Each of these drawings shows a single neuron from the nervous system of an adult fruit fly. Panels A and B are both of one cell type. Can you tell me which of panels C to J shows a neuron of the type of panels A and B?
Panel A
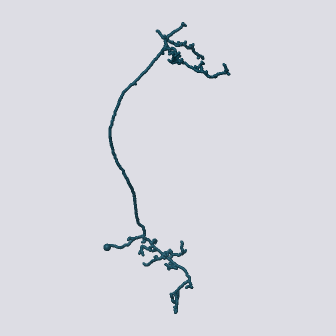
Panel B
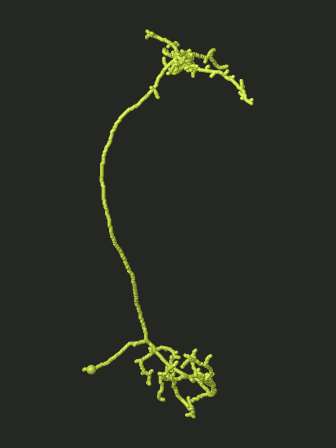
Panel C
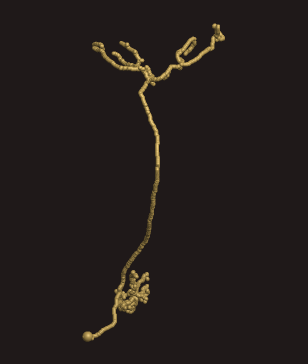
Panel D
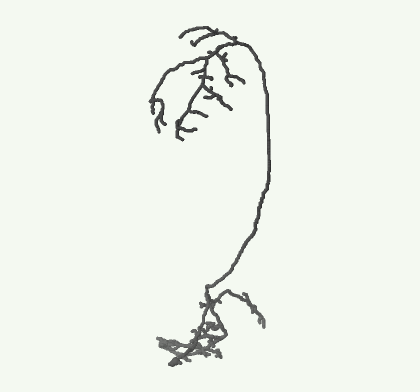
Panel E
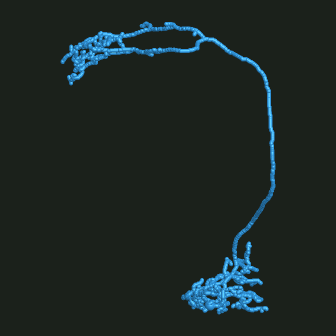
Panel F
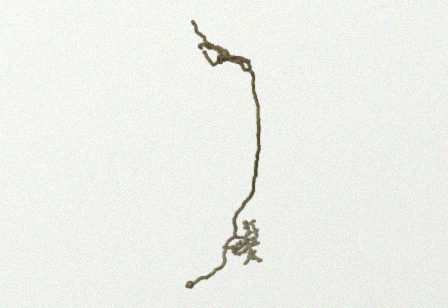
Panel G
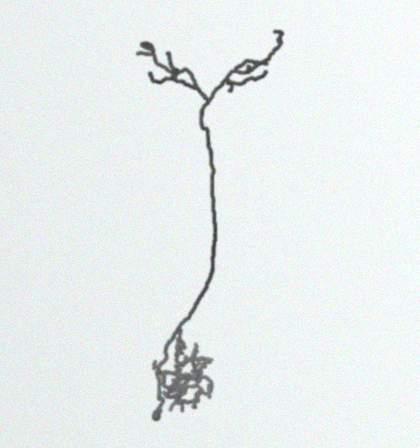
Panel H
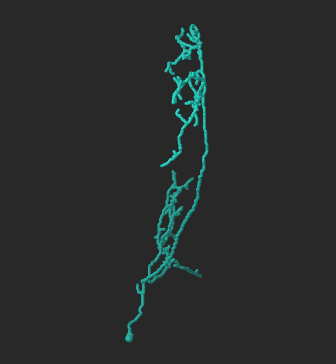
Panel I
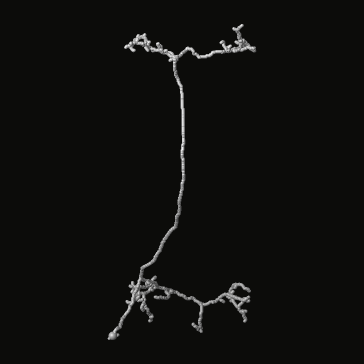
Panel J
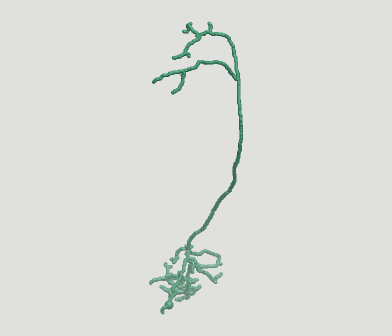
Panel I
